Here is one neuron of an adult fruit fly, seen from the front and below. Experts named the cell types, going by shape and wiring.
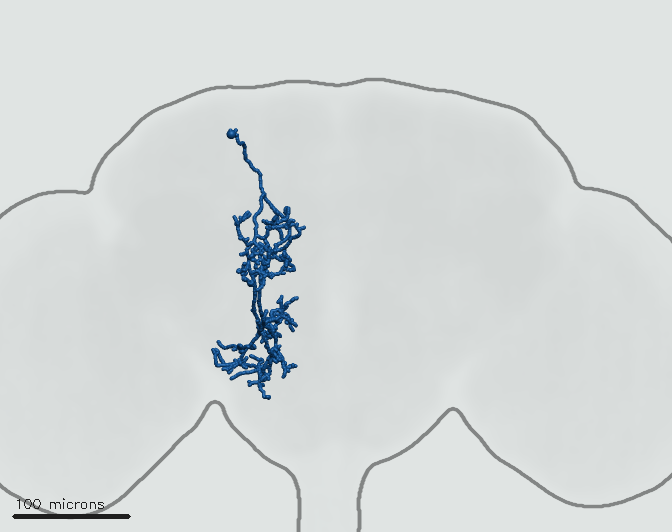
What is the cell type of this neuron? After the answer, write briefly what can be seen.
It is of cell type LAL019. It is a central-brain intrinsic neuron. From top to bottom in the picture it spans about 250 microns. As drawn here it is more than twice as tall as it is wide.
